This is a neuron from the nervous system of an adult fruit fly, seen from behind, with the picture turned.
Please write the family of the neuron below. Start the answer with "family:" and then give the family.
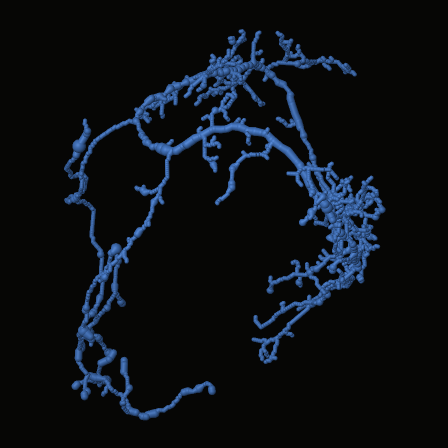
family: hemilineage 16B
